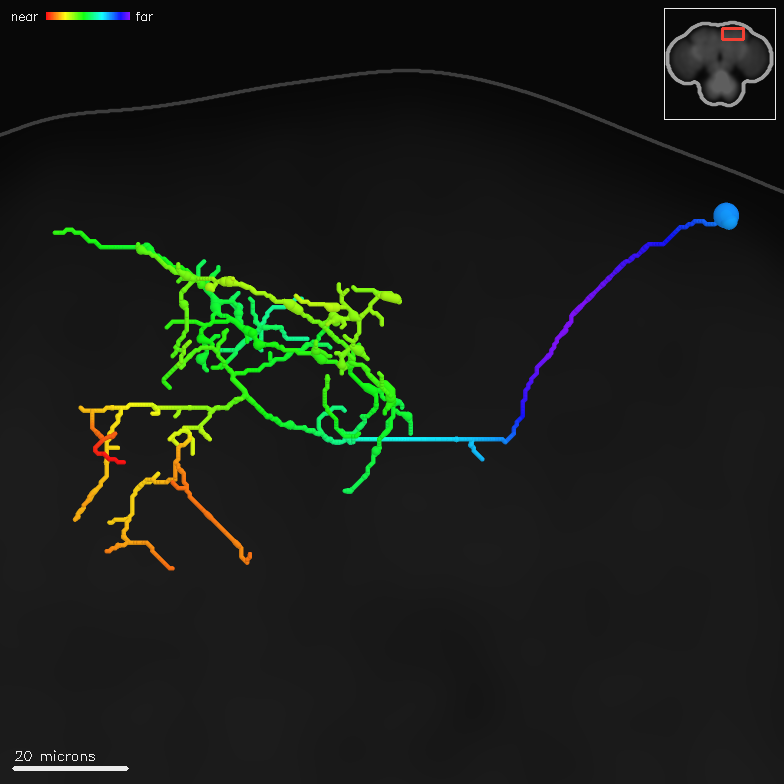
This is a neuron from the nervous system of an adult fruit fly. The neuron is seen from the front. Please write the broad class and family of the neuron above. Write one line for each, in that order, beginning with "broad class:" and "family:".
broad class: central-brain intrinsic neuron
family: hemilineage SLPad1_posterior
